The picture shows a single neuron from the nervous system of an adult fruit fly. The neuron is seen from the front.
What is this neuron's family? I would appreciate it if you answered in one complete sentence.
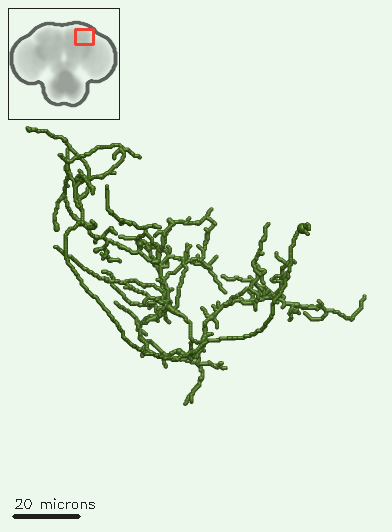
Of family hemilineage SLPal2 is the neuron in these images.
